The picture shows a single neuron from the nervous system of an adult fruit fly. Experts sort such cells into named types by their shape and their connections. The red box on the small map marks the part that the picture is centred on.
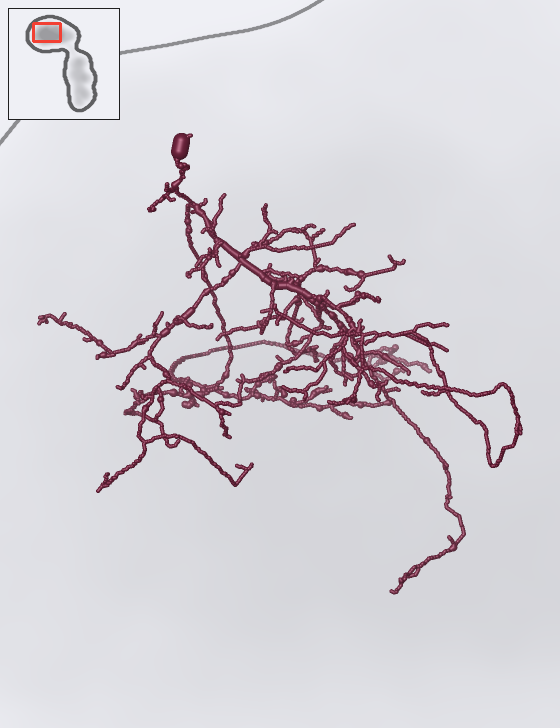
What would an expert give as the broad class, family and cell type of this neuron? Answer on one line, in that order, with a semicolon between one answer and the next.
central-brain intrinsic neuron; hemilineage VLPa1_medial; aSP10A_b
